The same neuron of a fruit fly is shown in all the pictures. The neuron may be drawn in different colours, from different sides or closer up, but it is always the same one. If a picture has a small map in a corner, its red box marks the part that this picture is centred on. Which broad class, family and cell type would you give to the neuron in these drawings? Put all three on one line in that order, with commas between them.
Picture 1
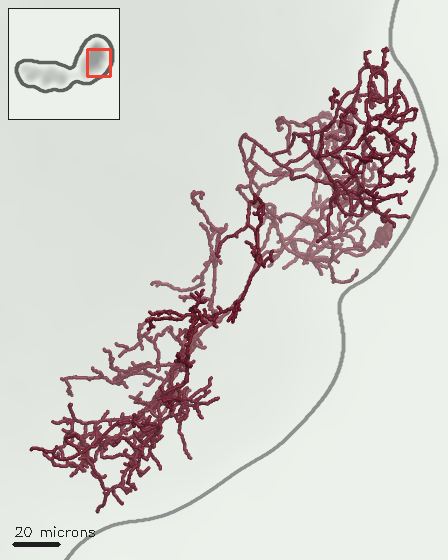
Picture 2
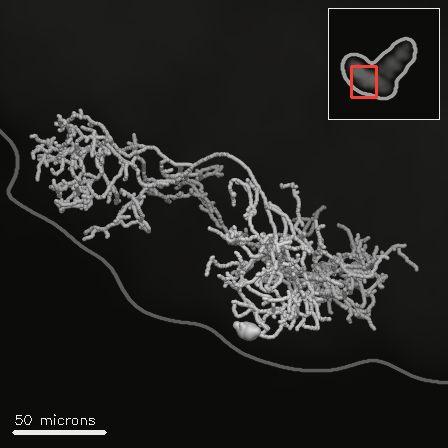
central-brain intrinsic neuron, ALIN, ALIN4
